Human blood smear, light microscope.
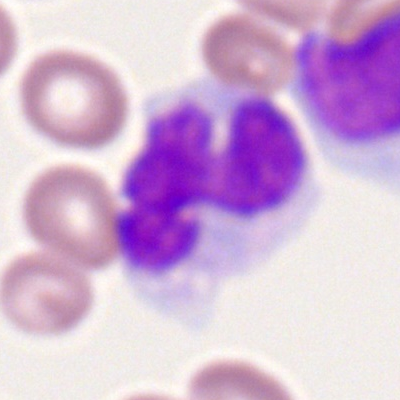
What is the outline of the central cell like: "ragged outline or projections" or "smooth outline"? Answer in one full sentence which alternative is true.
The cell's outline is ragged or frayed, or has projections, blebs or tags.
